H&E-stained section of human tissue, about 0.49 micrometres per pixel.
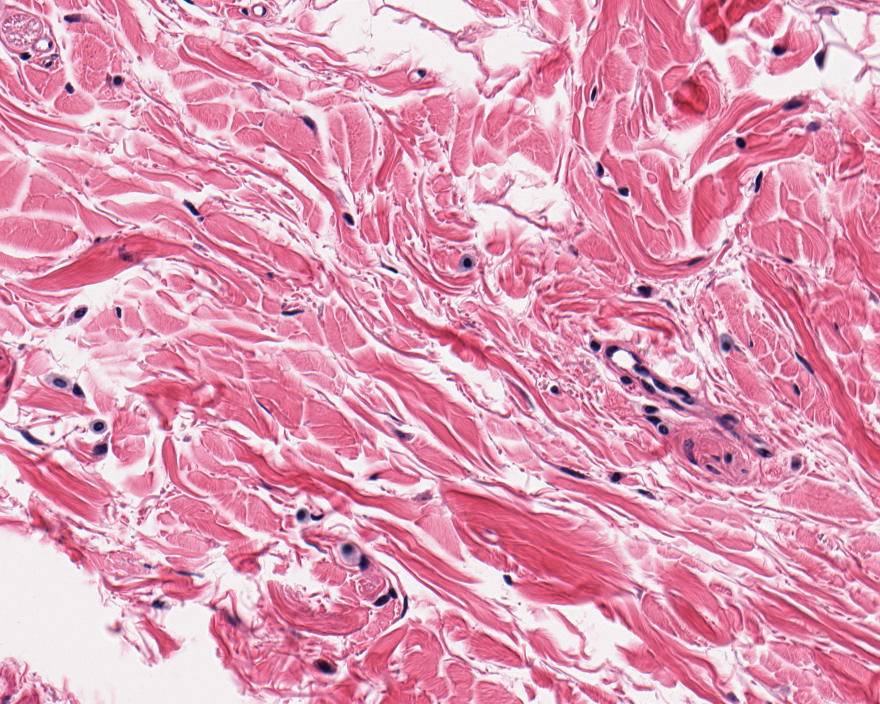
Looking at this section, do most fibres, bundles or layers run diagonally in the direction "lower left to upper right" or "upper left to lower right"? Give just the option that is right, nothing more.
Upper left to lower right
